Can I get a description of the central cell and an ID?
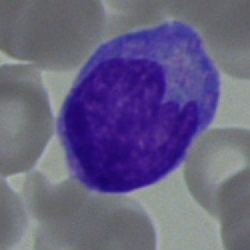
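The outline looks oval to me, and its edge is smooth. The nucleus fills the lower left part of the cell, and I can make out a notch on its upper right side. I can't find any vacuoles in the cytoplasm. Putting that together, this cell is a monocyte.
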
